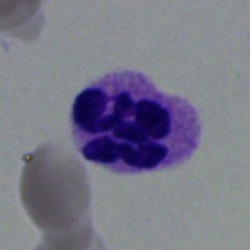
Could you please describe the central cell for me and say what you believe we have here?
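Nuclear chromatin in this cell is dense and stains dark purple. The cytoplasm is a pale pinkish-lilac and is broadest on the right side of the cell. Within it, only a fine, faint granularity can be made out. This cell is a segmented neutrophil.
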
